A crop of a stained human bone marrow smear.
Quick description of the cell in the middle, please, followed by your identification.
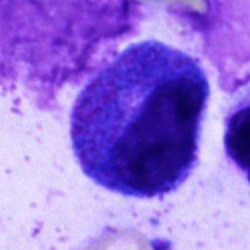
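The cell is roughly round, with a smooth edge from which no surface projections stand out. Its nucleus lies off-centre toward the right, while the cytoplasm forms a broad band on the left side. This cell is a promyelocyte.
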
